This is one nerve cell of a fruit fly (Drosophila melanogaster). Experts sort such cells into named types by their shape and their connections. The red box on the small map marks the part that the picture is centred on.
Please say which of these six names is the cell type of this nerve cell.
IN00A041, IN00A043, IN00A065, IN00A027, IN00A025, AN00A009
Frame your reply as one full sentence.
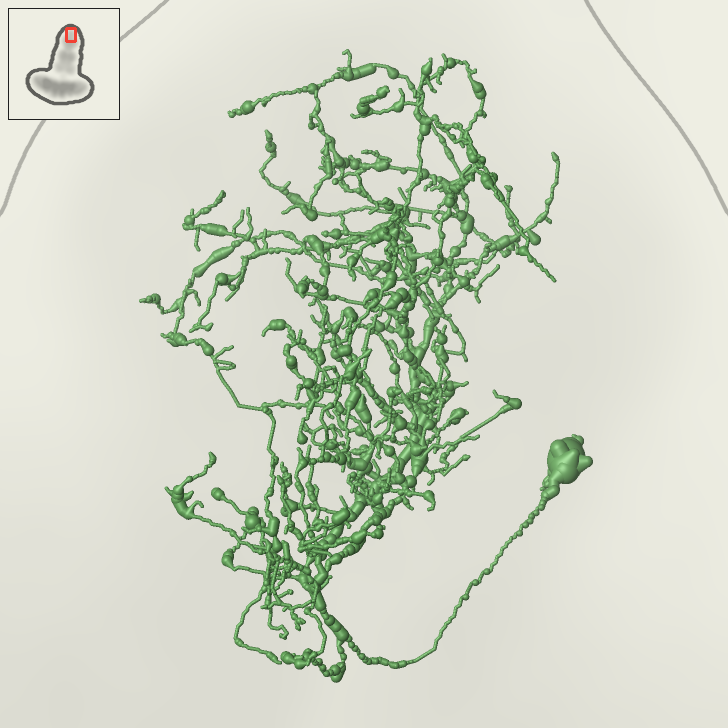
It is IN00A027 that names the cell type of this nerve cell.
